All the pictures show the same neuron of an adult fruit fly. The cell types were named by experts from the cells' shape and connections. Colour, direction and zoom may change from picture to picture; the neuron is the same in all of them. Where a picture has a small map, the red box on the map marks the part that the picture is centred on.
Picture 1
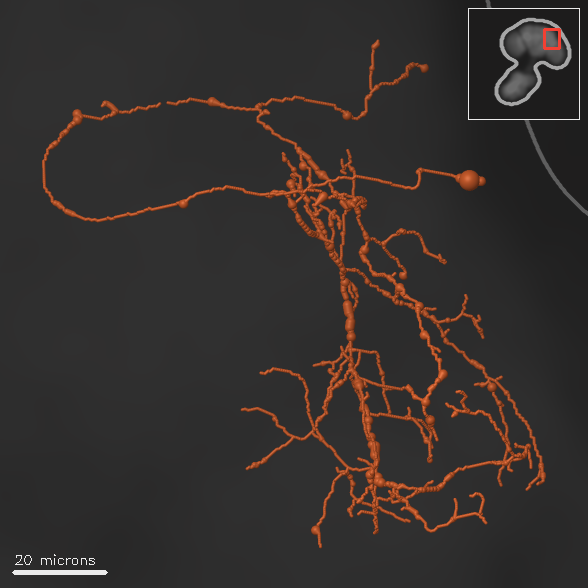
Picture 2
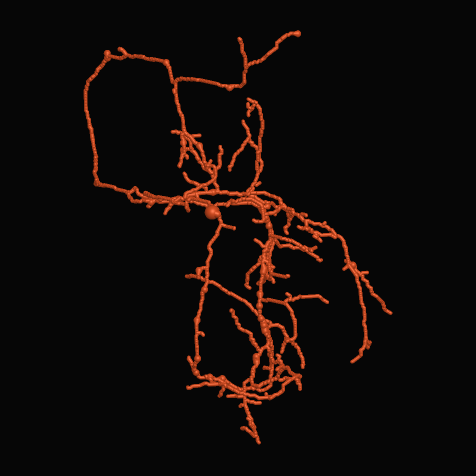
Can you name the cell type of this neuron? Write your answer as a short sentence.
The cell type is CB3287b.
